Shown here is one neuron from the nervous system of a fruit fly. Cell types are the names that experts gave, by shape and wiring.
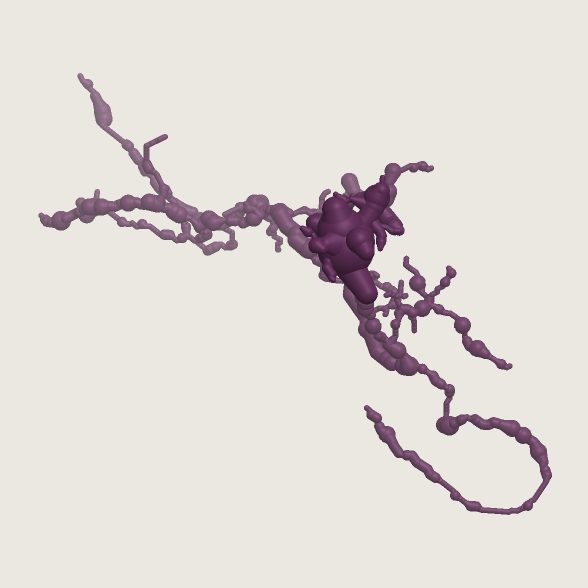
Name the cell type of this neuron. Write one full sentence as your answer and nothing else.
It is MN10 that names the cell type of this neuron.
